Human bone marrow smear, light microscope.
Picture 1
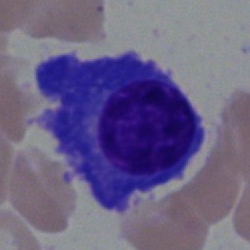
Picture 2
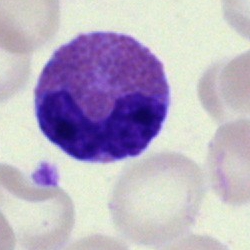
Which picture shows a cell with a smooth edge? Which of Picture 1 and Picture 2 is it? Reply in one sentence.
It is in Picture 2 that the cell has a smooth outline.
